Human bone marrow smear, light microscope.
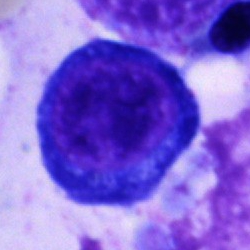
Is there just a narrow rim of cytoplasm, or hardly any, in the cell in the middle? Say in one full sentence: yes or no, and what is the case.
Yes, most of this cell is taken up by its nucleus.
